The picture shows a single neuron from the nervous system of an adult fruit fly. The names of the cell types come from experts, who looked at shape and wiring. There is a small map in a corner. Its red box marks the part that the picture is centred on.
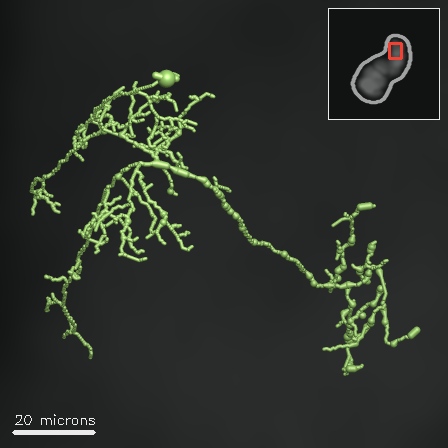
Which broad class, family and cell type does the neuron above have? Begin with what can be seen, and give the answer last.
From left to right in the picture it spans about 95 microns. The picture shows dozens of branch ends. Its broad class is nerve-cord intrinsic neuron. The family is hemilineage 19A. The cell type is IN19A088_c.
